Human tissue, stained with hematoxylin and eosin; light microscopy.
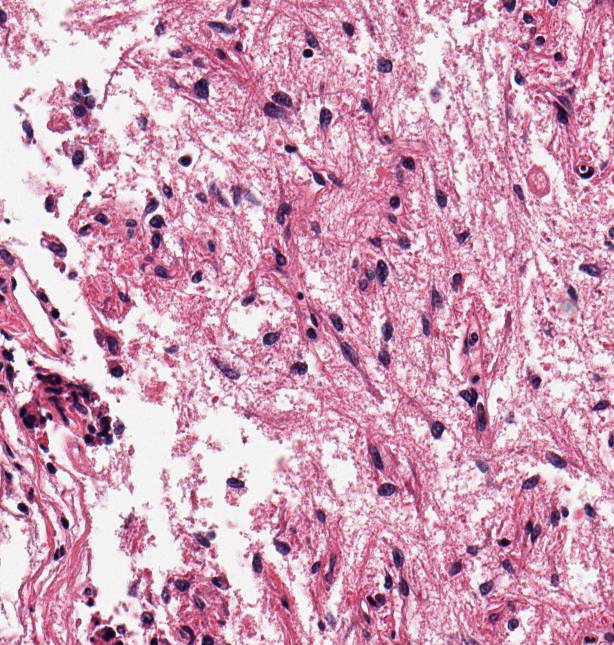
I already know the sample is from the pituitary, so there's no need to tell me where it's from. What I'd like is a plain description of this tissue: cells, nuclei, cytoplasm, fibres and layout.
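What you've got is mostly a loose meshwork of fine, interlacing pink fibres with cells scattered through it; their nuclei are oval to elongated and darkly stained. Down the lower left edge there's a band of wavy pink fibres with flattened dark nuclei, running roughly vertically. And at the upper right sits a single round pink body.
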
